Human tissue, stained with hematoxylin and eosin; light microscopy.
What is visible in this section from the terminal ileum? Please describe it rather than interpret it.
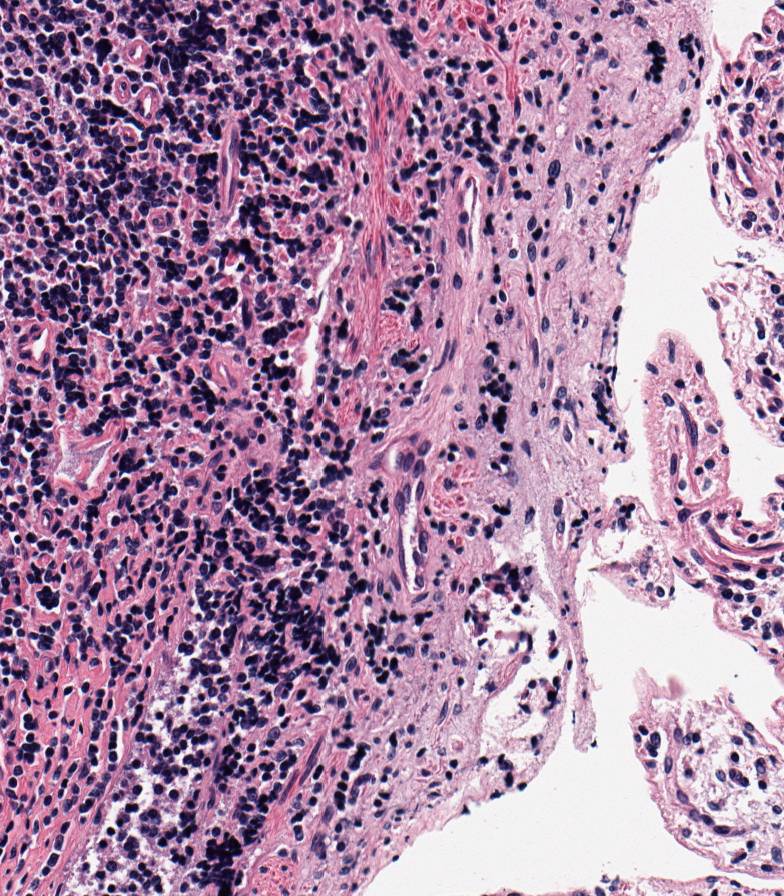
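First, small cells with dark round nuclei lie densely packed across the left half of the field. Second, these packed cells have only scant cytoplasm around their round dark nuclei. Third, small thin-walled vessels are scattered through this dense cellular area. Last, a band of pink fibrous tissue with spindle-shaped nuclei runs from top to bottom between the dense area and the clear space on the right.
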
